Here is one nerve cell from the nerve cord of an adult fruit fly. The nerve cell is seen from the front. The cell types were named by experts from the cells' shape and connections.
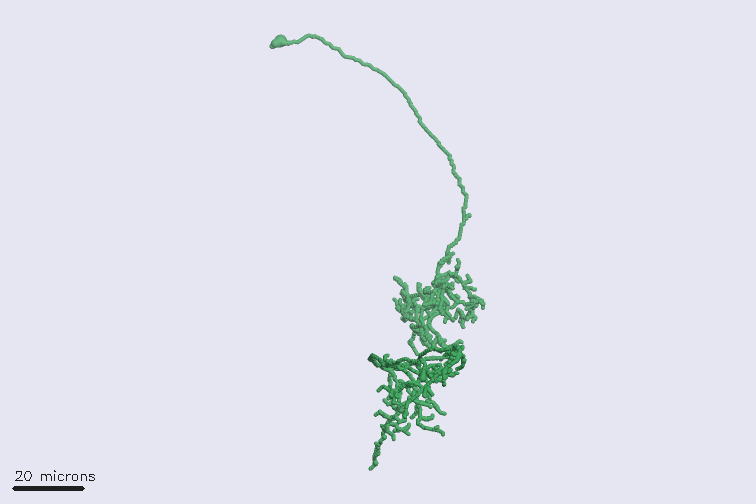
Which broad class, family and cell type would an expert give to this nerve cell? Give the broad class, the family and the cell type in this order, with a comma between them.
nerve-cord intrinsic neuron, hemilineage 09A, IN09A029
